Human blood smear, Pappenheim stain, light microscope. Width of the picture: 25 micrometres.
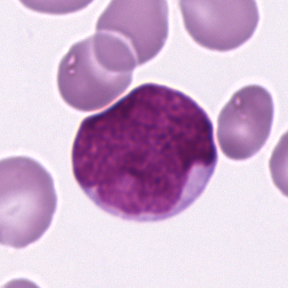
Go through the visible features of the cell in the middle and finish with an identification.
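First, size and shape: the cell is round with a smooth outline and about 13 micrometres across. Second, the nucleus: about 13 by 11 micrometres, filling about 80% of the cell's area, with finely stippled rather than coarsely clumped chromatin. Third, the cytoplasm: a thin, pale greyish blue rim, widest at the lower right. The cell is a myeloblast.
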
